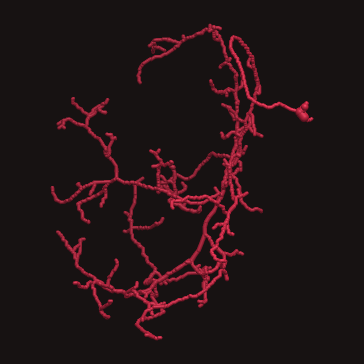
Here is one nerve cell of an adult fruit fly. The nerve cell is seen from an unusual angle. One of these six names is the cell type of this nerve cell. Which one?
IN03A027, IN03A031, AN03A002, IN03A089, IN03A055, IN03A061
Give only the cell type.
IN03A061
